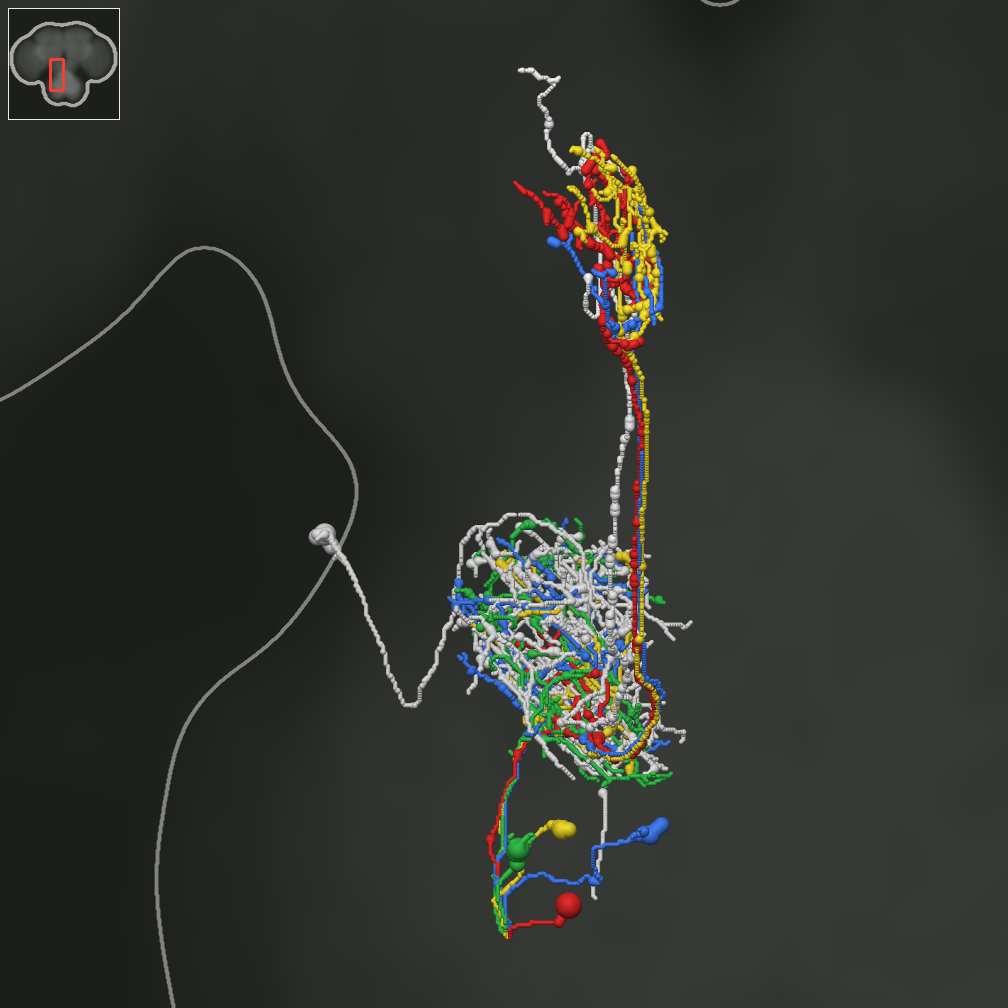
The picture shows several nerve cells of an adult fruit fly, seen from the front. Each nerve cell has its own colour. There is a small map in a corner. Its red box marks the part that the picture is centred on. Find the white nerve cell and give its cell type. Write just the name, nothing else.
AN11B012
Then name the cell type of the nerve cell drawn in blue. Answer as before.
AN16B081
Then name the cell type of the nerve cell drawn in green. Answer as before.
IN16B100_c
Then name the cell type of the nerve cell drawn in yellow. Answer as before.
AN16B112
